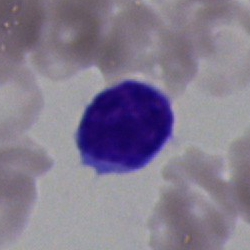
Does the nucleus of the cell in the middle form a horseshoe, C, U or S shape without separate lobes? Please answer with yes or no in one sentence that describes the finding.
No, the cell's nucleus is gathered into one compact round or oval mass.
